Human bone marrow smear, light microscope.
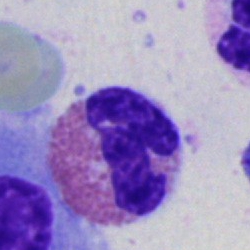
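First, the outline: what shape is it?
Round and smooth.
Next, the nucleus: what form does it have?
Curved and partly divided into lobes, lying toward the upper right of the cell, with dense dark purple chromatin.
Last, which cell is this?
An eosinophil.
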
